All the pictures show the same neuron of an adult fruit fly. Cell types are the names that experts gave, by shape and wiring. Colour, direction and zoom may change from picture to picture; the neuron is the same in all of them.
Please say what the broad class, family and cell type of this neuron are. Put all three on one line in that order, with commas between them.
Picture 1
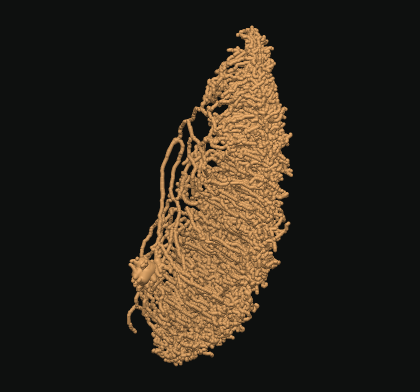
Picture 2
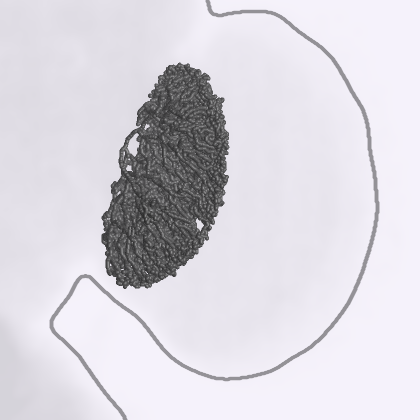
optic-lobe intrinsic neuron, Li, Li32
